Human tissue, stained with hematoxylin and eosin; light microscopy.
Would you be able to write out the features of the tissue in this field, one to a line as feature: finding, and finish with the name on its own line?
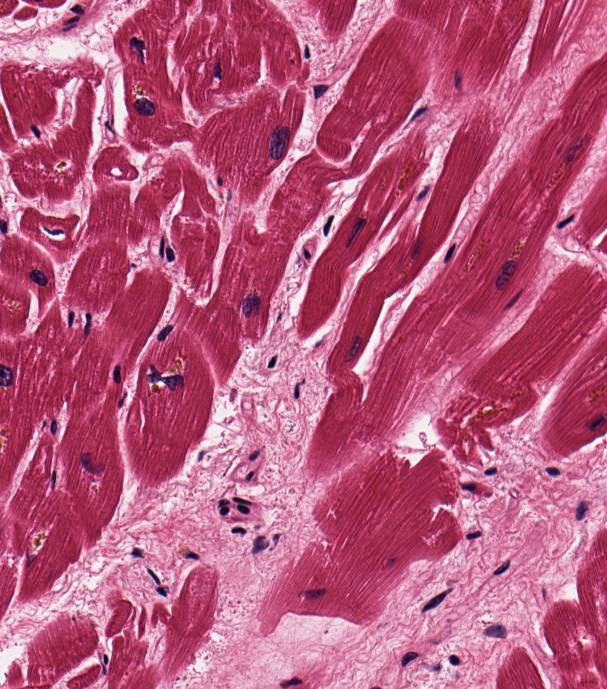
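Striations: fine cross-striations on lengthwise-cut fibres.
Pigment: small golden-brown granules clustered near the nuclei in many fibres.
Branching: some fibres divide into branches joining neighbouring fibres.
Staining: fibre cytoplasm deep red with eosin.
Site: left ventricle of the heart.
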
